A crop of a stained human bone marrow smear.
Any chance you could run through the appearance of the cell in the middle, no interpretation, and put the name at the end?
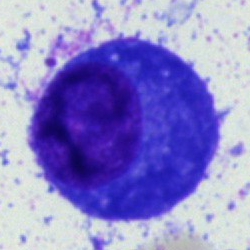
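I notice the nucleus sitting off-centre, toward the left side of the cell. Its chromatin looks dark purple and patchy, with darker clumps among lighter areas. On the right side of the nucleus the cytoplasm is abundant, forming a wide band, and it stains deep blue. Putting that together, this is a plasma cell.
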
